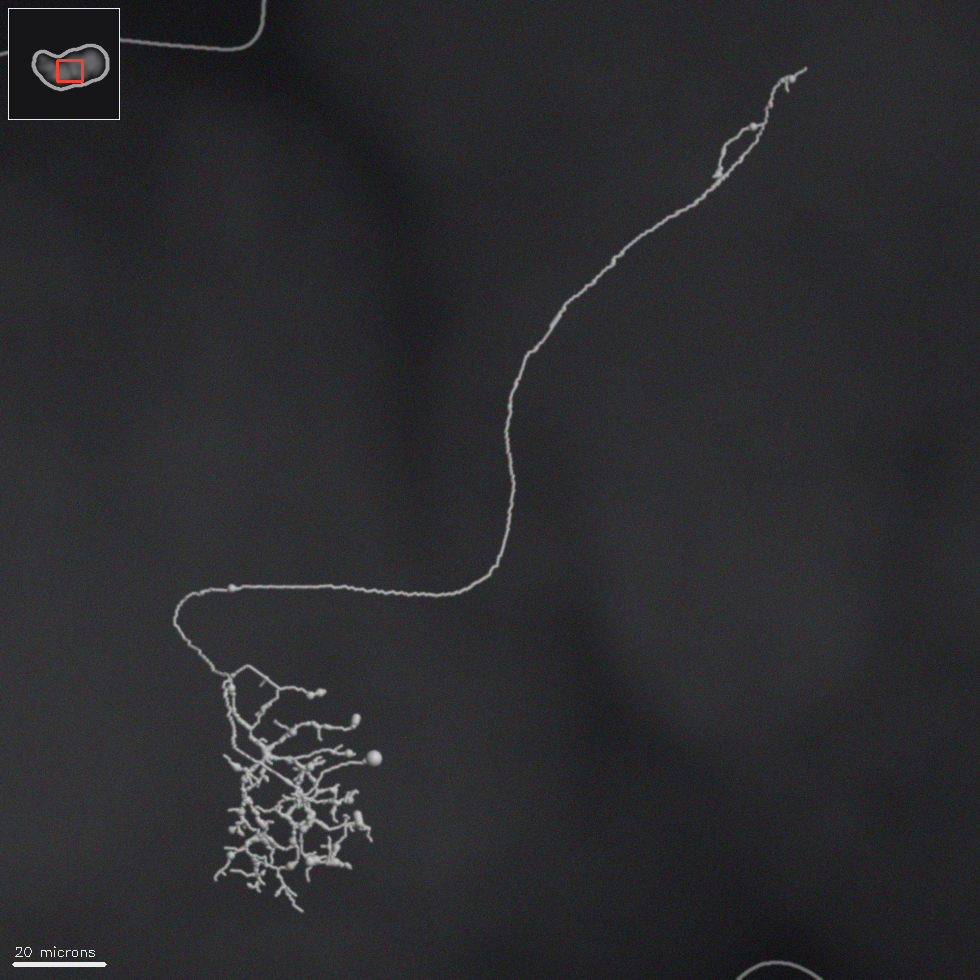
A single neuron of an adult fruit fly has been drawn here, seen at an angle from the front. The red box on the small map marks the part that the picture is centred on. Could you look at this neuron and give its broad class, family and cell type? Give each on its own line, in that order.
visual projection neuron
MeVP
MeVP6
